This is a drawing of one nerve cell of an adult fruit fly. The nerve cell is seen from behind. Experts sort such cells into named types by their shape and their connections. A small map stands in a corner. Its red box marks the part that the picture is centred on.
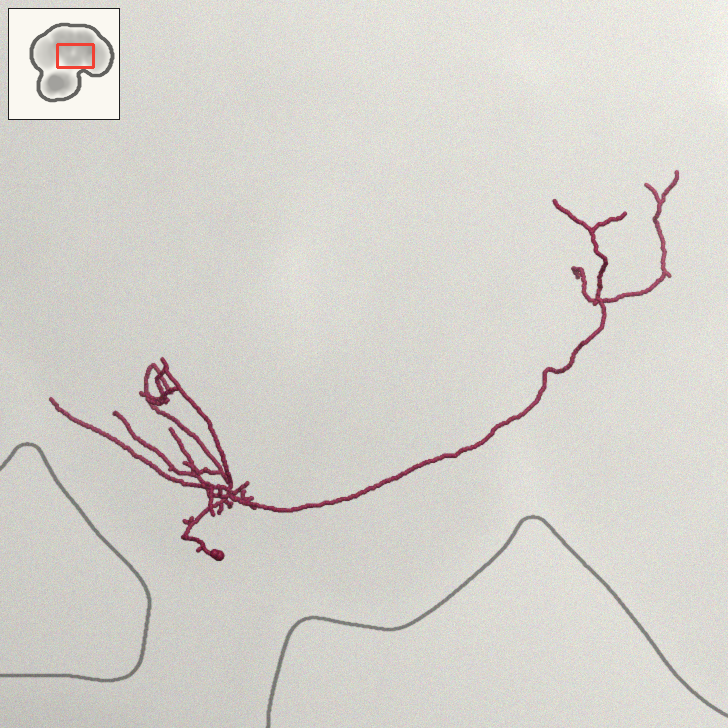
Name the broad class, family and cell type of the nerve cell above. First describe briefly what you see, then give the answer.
As drawn here it is wider than it is tall. Its broad class is central-brain intrinsic neuron. Its family is hemilineage LB19. It is of cell type GNG496.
